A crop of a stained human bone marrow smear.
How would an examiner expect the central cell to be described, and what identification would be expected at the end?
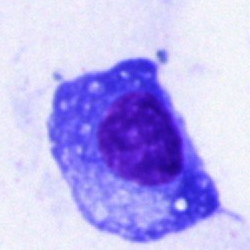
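The outline is irregular and bumpy, not smoothly round. Abundant cytoplasm takes a deep blue stain. The nucleus is displaced off-centre, toward the right side. Two small dark dots lie just at the cell's upper edge. The cell is a plasma cell.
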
